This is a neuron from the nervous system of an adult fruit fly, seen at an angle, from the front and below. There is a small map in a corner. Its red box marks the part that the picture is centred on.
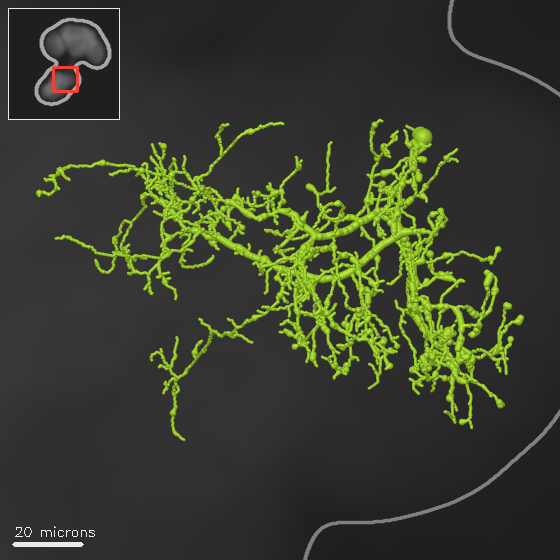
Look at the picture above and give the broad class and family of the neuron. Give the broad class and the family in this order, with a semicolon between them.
nerve-cord intrinsic neuron; hemilineage 20A.22A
